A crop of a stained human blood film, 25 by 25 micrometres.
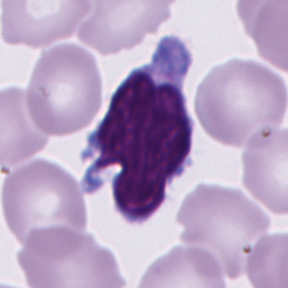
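Typical lymphocyte. Its nuclear outline is irregular and folded, with a notch at the lower left, and no nucleoli can be seen. At the top of the cell, a small pale blue knob of cytoplasm juts out. Toward the lower left, the cell outline turns ragged and frayed.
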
